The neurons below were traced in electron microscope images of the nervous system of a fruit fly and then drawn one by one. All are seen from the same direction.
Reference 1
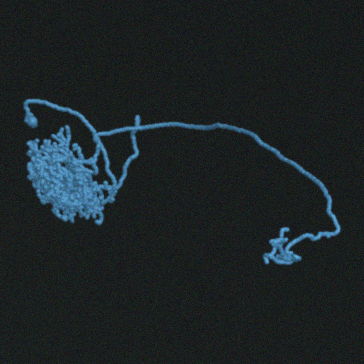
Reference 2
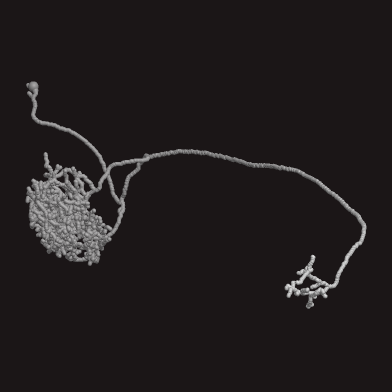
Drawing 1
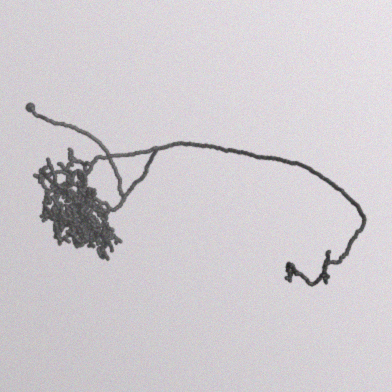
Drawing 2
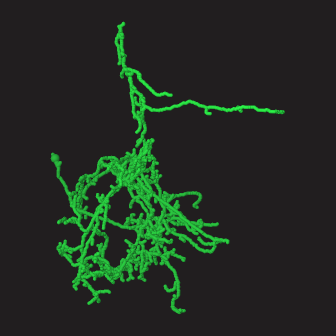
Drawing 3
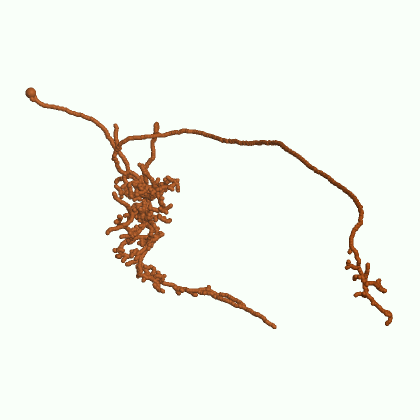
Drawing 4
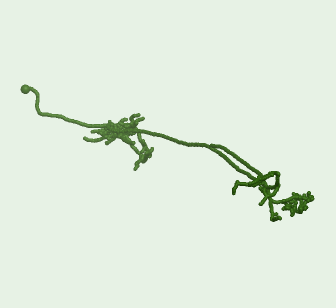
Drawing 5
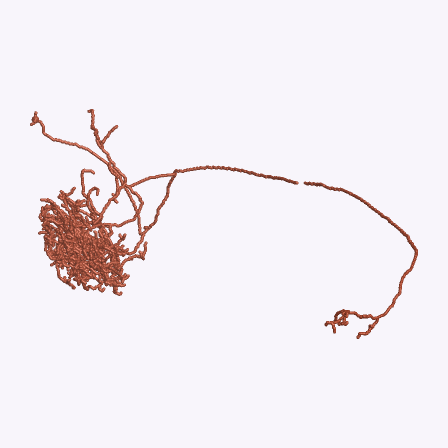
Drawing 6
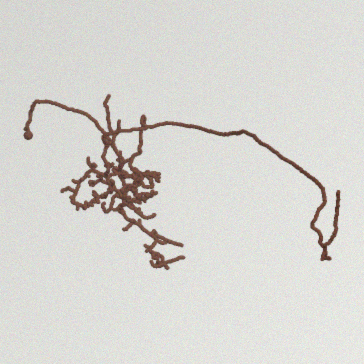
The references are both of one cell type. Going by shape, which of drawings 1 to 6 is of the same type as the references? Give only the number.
5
